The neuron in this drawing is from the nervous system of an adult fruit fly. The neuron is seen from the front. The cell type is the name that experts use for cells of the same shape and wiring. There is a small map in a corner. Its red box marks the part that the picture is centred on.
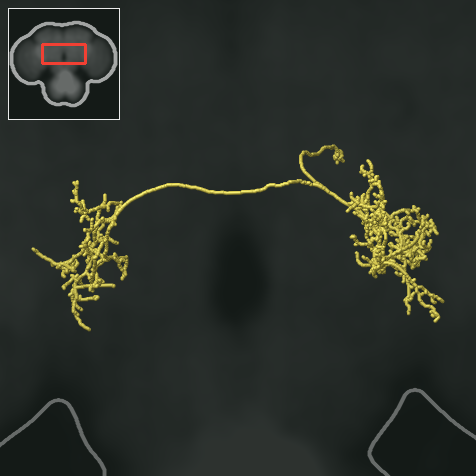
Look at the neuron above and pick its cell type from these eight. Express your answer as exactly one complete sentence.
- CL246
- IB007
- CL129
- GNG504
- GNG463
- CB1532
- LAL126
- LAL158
This neuron is categorized as cell type LAL158.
